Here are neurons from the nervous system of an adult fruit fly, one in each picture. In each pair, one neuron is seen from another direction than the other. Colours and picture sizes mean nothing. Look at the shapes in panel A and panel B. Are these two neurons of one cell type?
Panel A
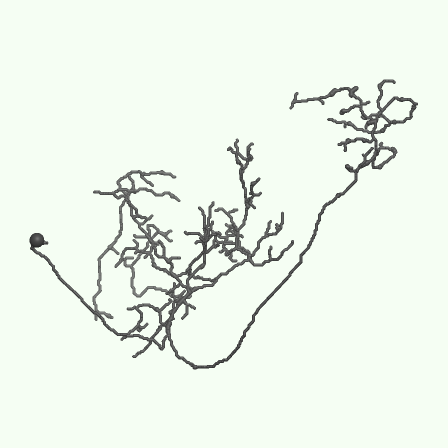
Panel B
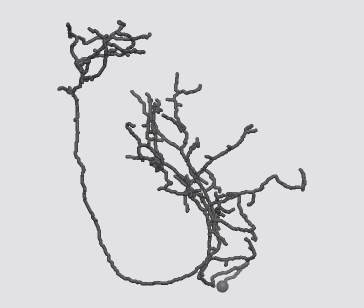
yes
